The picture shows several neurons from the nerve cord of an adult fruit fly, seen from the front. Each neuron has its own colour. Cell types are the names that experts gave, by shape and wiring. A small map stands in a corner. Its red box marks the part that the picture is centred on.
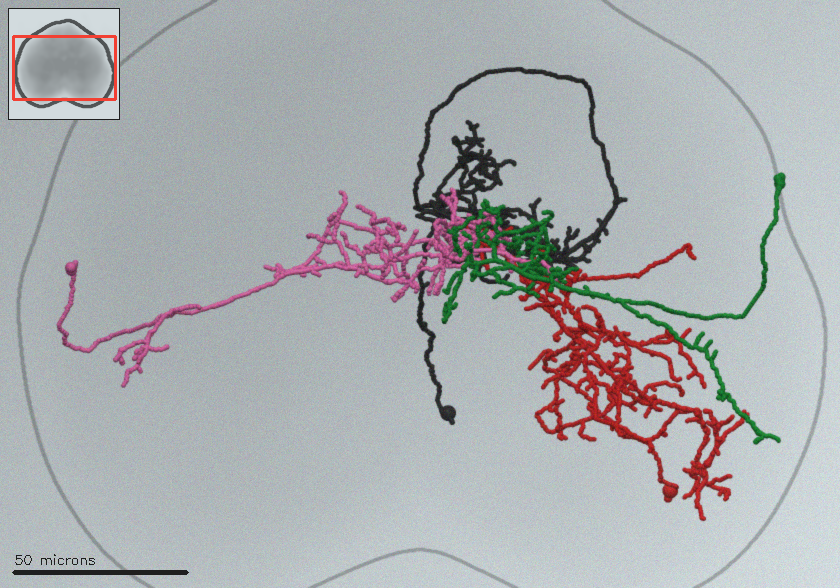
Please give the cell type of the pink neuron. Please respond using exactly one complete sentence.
The neuron here is of the cell type IN21A073.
